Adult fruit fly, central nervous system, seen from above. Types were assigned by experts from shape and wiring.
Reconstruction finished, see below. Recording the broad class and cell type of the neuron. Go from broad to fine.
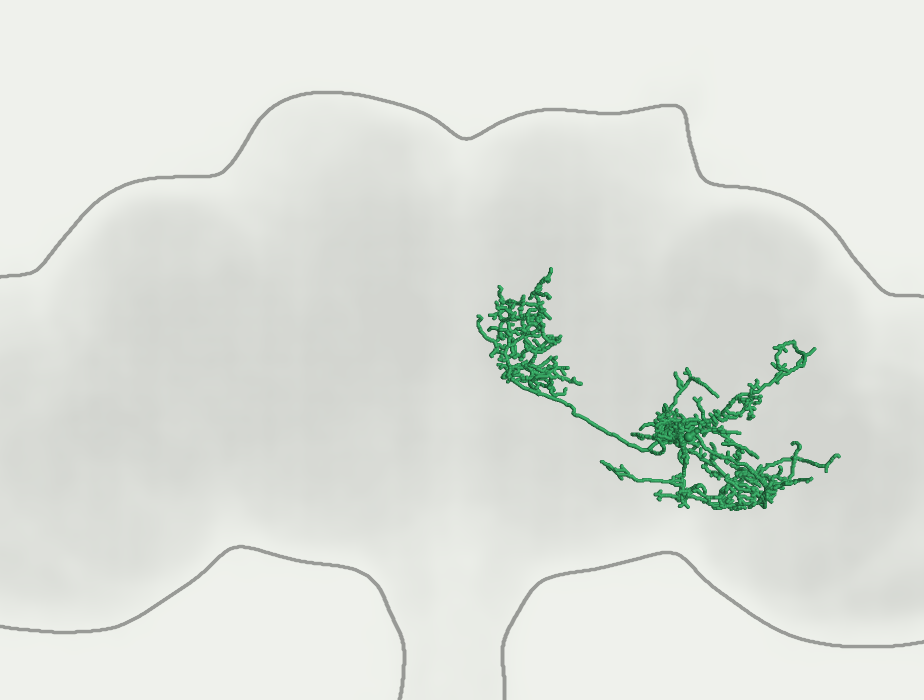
central-brain intrinsic neuron; SMP528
